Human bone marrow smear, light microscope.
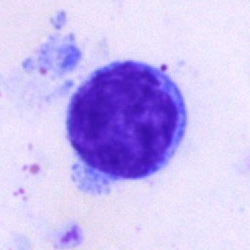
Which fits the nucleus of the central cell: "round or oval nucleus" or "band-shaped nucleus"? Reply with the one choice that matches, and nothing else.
Round or oval nucleus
